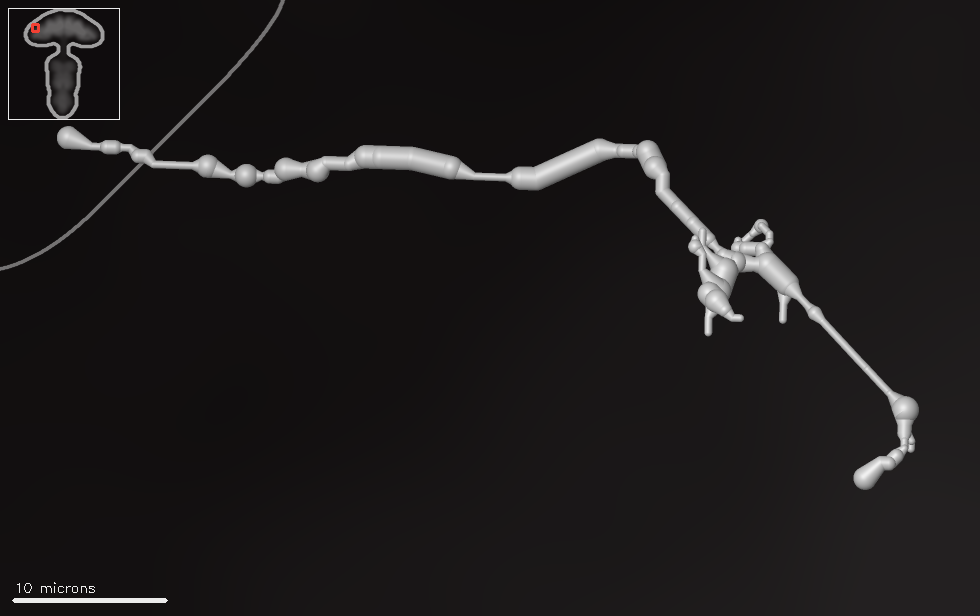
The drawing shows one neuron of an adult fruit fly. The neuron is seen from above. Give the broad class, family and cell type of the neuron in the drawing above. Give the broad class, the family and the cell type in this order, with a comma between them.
optic-lobe intrinsic neuron, L, L4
